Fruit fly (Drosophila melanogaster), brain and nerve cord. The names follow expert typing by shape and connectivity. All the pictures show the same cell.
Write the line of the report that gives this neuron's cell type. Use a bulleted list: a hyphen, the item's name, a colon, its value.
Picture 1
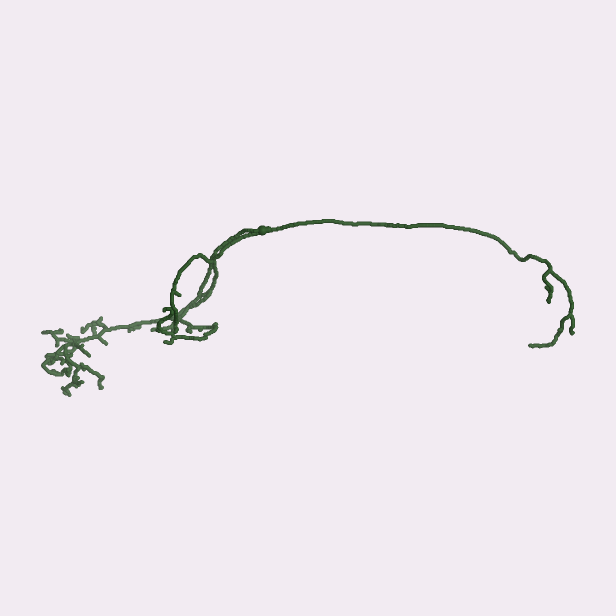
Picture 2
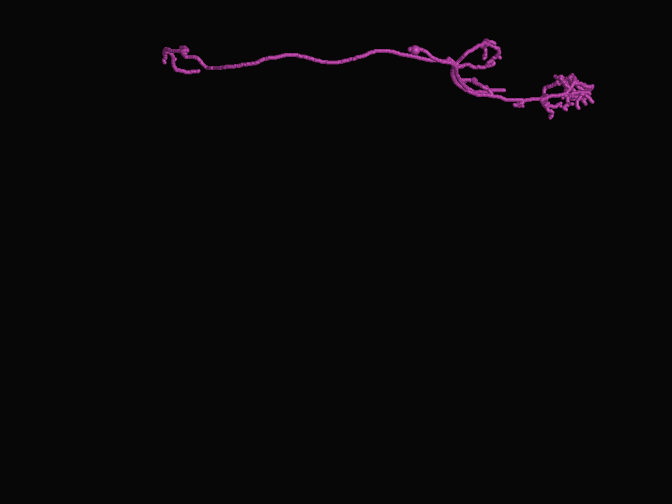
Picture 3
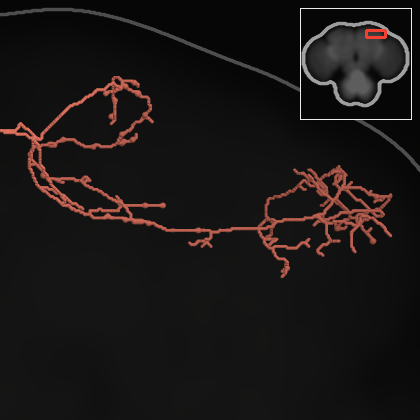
- cell type: CB1033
